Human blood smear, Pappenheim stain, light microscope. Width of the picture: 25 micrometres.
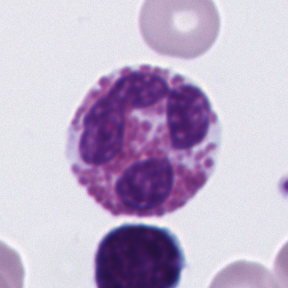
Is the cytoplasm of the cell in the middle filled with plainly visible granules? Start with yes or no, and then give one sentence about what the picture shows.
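Yes. The cytoplasm is packed with coarse, round granules.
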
